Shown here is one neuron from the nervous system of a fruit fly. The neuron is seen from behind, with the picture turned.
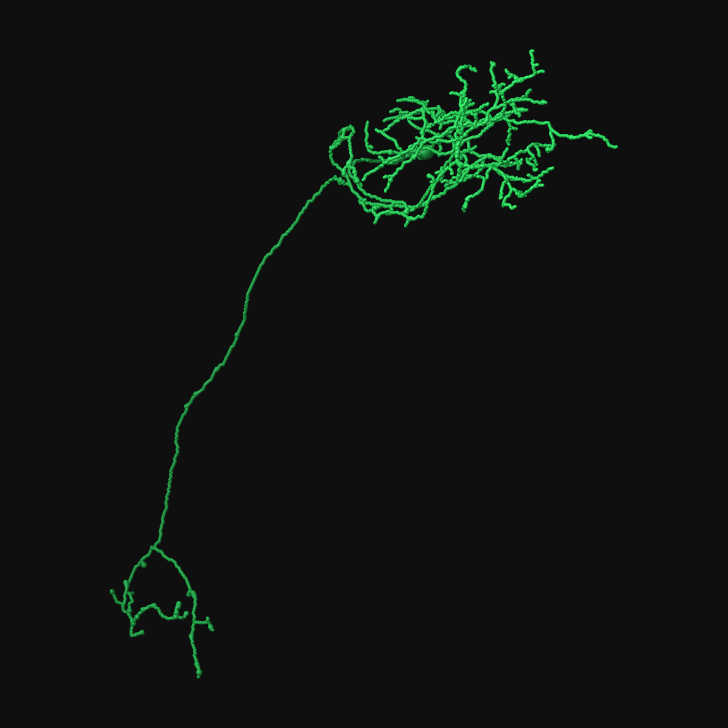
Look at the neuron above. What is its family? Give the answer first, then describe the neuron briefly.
Its family is hemilineage LHd1. It is a central-brain intrinsic neuron. Dozens of branch ends can be seen. As drawn here it is about as wide as it is tall.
